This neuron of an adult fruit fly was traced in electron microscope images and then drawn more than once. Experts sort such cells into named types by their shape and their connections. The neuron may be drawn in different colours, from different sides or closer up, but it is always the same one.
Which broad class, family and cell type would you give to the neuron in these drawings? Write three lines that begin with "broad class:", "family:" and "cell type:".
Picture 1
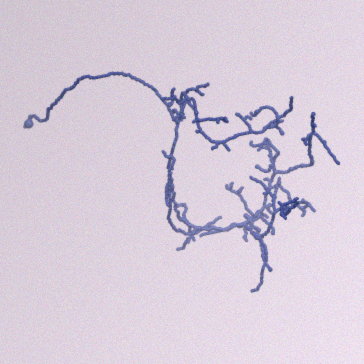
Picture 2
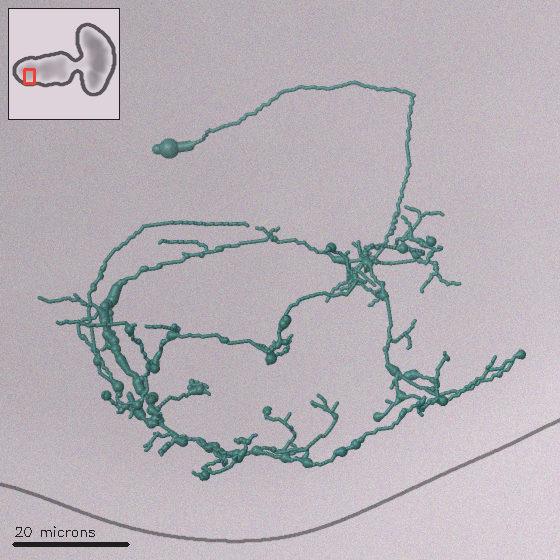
broad class: nerve-cord intrinsic neuron
family: hemilineage 14A
cell type: IN14A095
